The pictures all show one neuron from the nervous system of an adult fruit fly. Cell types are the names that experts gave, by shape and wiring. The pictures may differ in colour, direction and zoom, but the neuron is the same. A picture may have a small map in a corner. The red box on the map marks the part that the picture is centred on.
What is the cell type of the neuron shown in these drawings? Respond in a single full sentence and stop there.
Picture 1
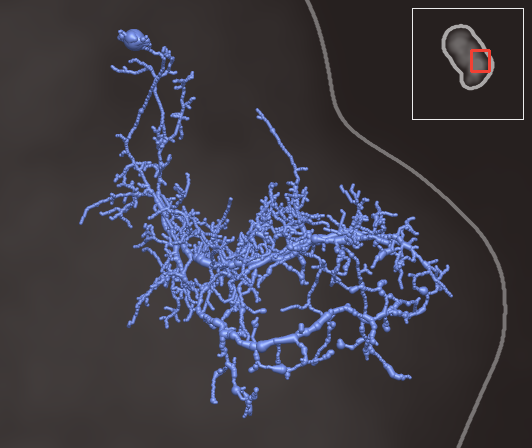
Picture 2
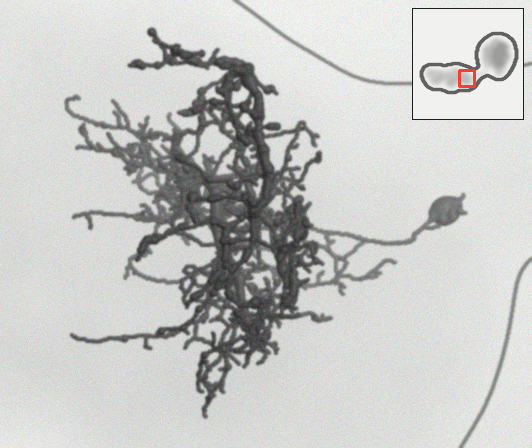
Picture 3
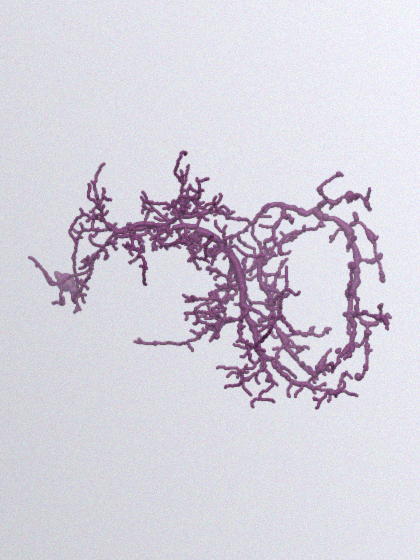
The neuron is of cell type INXXX089.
